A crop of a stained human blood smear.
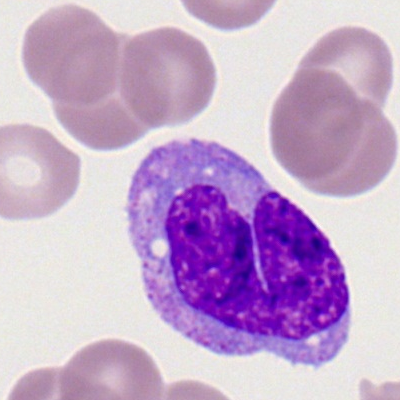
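Monocyte, central cell. Nucleus first: a deep narrow cleft runs down from its top edge. Cytoplasm next: abundant and pale grey-blue, it surrounds the nucleus and forms its widest band above and to the left of it. Granules last: fine, dust-like and pinkish-purple, lying within the cytoplasm.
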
